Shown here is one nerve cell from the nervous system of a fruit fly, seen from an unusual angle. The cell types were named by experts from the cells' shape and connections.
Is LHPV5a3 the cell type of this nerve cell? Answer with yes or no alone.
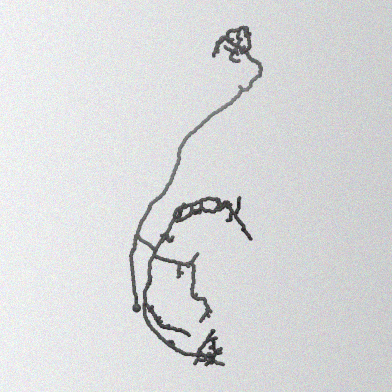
yes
